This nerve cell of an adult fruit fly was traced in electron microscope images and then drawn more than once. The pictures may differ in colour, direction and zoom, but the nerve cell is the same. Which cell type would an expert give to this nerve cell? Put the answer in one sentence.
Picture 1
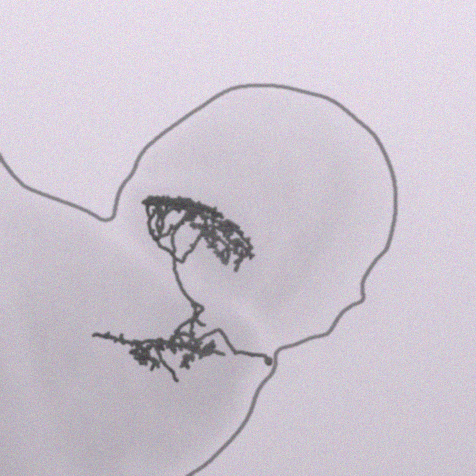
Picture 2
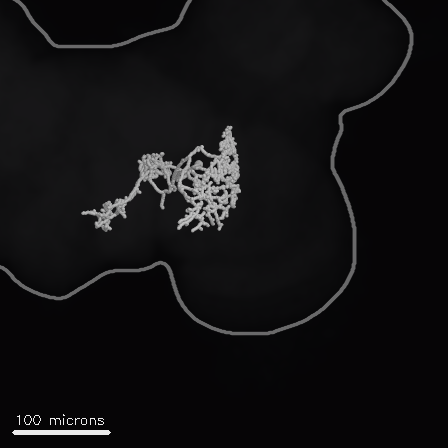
The cell type is LoVP108.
